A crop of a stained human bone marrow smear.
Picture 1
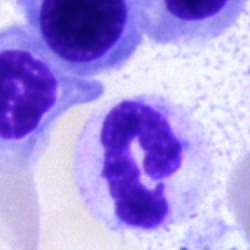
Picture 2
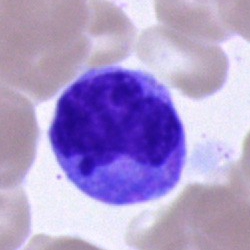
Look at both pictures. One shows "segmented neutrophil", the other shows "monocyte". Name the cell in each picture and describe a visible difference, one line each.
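Picture 1 is a segmented neutrophil. The cytoplasm is plentiful and pale pinkish-lilac.
Picture 2 is a monocyte. The nucleus fills most of the cell.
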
